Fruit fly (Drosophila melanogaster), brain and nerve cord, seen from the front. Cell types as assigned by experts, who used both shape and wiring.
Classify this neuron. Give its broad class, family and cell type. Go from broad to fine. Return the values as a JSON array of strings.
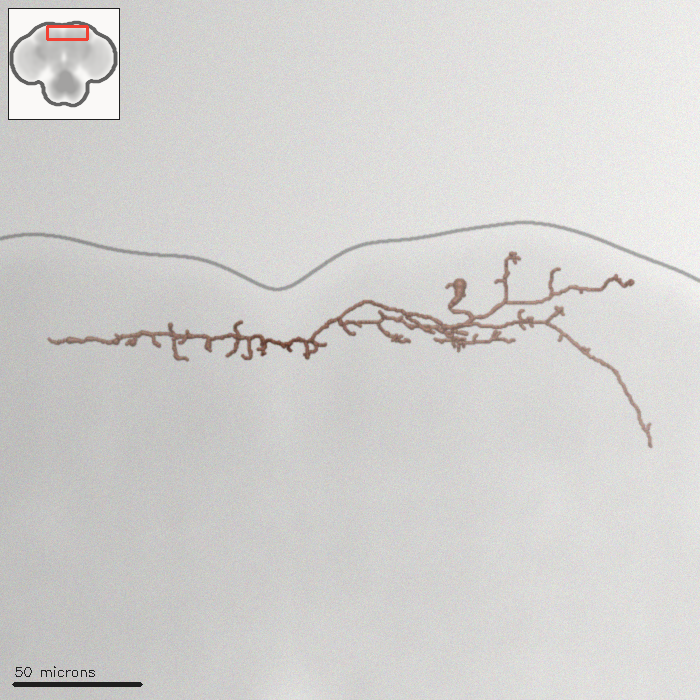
["central-brain intrinsic neuron", "DN1", "DN1pA"]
